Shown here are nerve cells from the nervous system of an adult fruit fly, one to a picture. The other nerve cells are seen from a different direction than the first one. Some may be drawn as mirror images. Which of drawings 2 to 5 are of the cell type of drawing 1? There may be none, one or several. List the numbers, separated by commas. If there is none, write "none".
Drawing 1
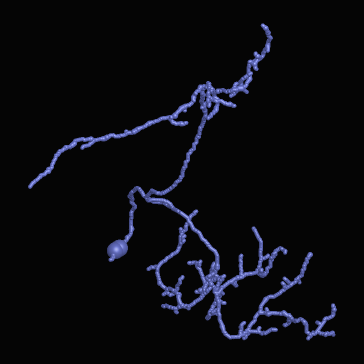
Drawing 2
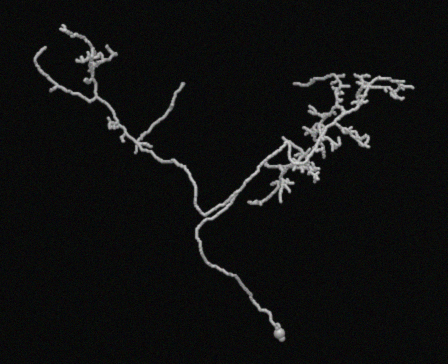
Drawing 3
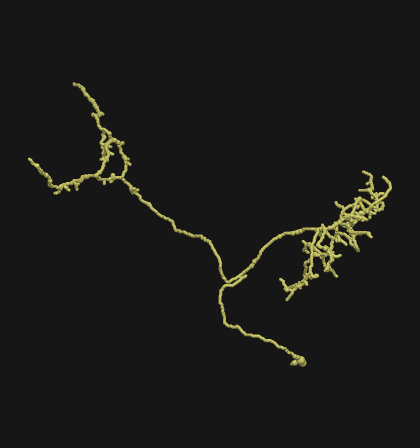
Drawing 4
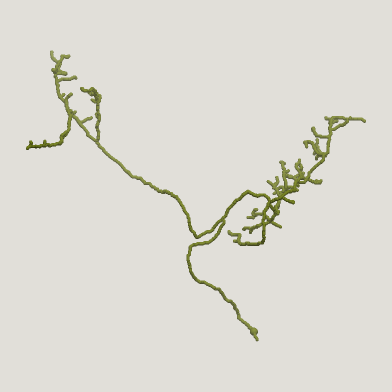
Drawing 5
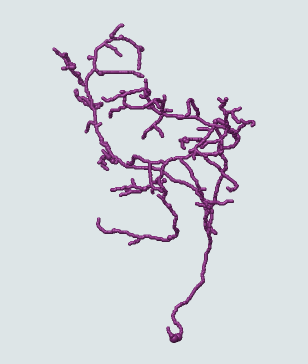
3, 4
